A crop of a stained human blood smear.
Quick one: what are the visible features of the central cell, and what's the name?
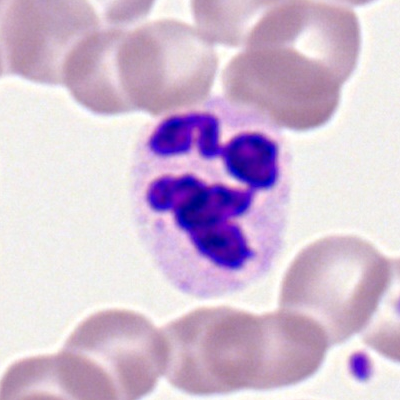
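Outline first: smooth and oval. Next, the nucleus, divided into several separate lobes, some of them joined by thin strands of nuclear material. Then the cytoplasm, plentiful and pale pinkish-lilac. Last, the name: segmented neutrophil.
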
